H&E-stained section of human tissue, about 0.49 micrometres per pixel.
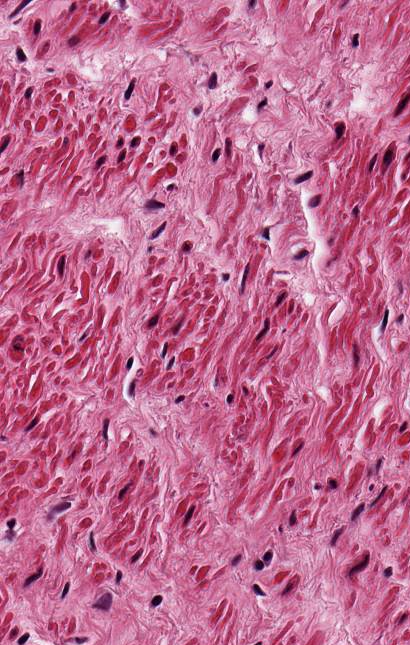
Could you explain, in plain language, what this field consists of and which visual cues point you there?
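Fibromuscular stroma fills this field. Bundles of spindle cells running in differing directions occupy the whole field, with pale pink wavy fibrous strands between them.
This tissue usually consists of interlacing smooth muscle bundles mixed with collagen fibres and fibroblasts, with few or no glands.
No epithelium, glands or fat cells are present.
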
